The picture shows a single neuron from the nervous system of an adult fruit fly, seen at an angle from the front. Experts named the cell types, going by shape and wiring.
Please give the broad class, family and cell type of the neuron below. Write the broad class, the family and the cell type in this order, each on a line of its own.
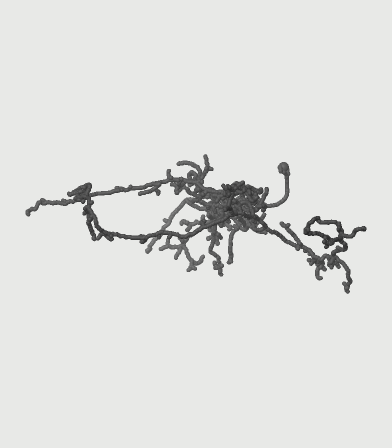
central-brain intrinsic neuron
hemilineage DM4_dorsal
SMP375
